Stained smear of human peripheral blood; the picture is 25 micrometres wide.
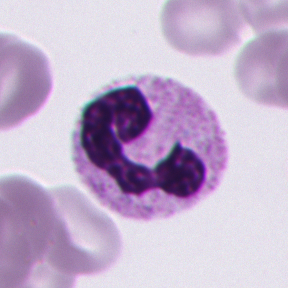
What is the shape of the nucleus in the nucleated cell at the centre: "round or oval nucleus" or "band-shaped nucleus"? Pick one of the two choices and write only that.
Band-shaped nucleus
